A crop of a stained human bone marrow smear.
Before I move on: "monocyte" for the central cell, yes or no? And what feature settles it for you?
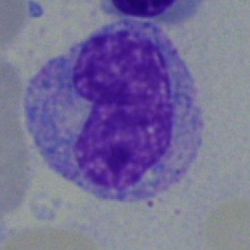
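On its left side the nucleus bears a notch that gives it a kidney shape. It lies toward the right, so the cytoplasm forms a wider rim on the left. The chromatin is purple and mottled with small paler spots. The dark nucleus of another cell lies against the top edge of this cell.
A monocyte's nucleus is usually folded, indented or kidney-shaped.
The notched, kidney-shaped nucleus therefore agrees with a monocyte. This cell is a monocyte, as proposed, and not a band neutrophil.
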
